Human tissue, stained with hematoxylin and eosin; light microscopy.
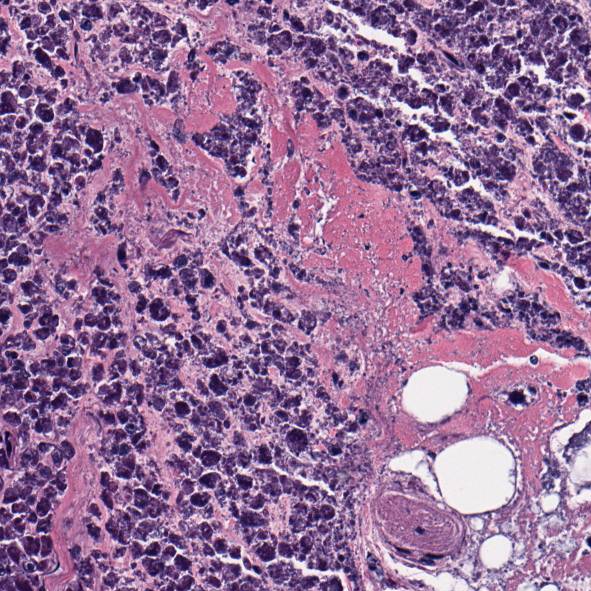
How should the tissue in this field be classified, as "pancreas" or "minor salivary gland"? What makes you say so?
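Pancreas.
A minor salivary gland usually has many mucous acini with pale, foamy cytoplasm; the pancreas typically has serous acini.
Solid sheets of densely packed cells fill all but the lower right corner; their dark purple granular cytoplasm, not pale or foamy, largely obscures the nuclei. That corner holds round empty fat spaces above a rounded bundle of concentric wavy pink fibres.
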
